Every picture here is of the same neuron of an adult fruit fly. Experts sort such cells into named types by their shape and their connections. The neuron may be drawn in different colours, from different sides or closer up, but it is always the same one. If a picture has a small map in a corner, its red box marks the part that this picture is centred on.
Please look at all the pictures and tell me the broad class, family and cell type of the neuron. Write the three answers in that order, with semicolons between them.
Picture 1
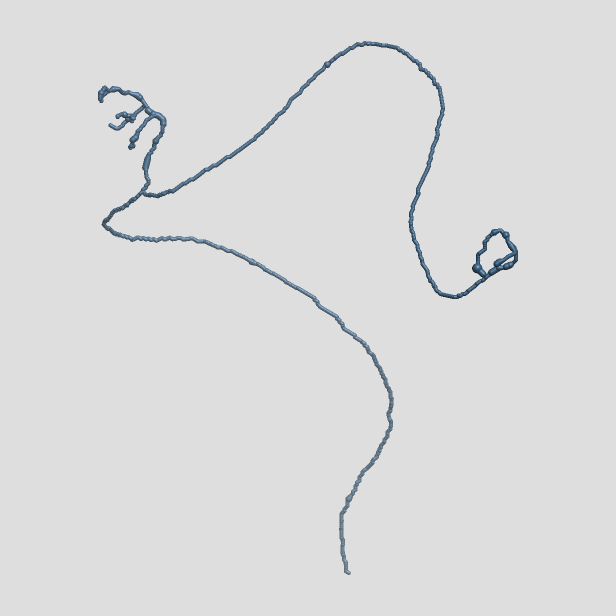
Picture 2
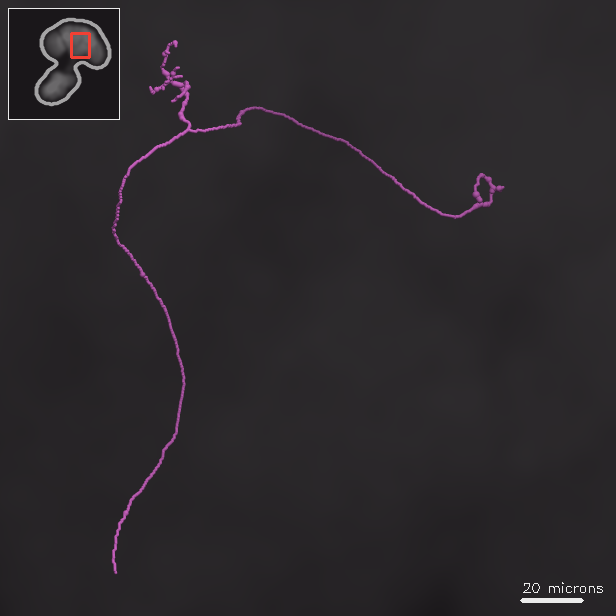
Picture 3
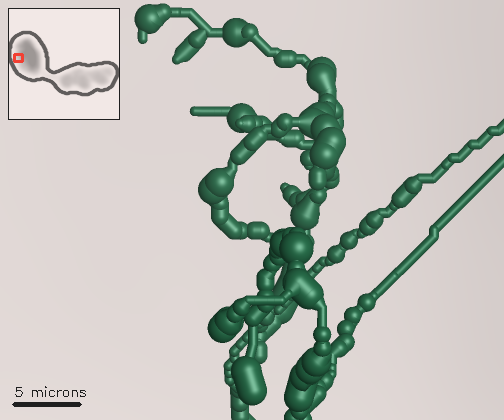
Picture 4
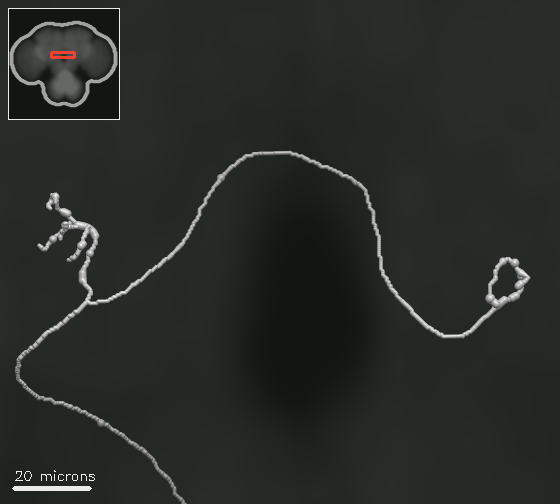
sensory neuron entering the brain; class olfactory; ORN_VC1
